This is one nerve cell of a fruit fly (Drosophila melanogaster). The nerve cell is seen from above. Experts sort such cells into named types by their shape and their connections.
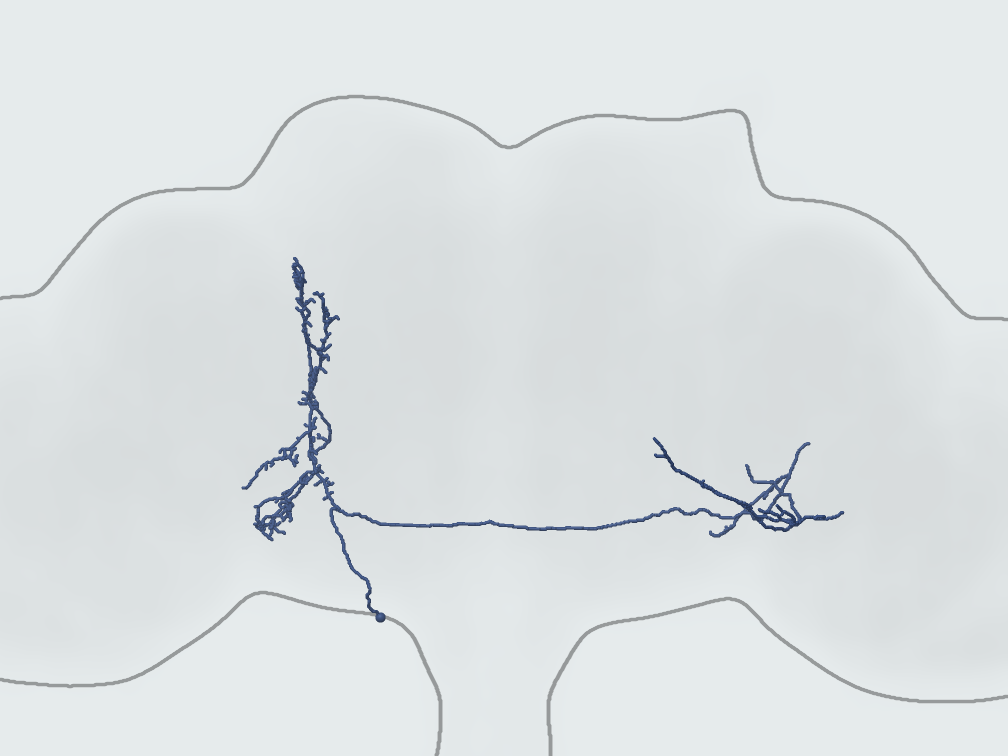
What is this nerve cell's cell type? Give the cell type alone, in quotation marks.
"CB3140"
